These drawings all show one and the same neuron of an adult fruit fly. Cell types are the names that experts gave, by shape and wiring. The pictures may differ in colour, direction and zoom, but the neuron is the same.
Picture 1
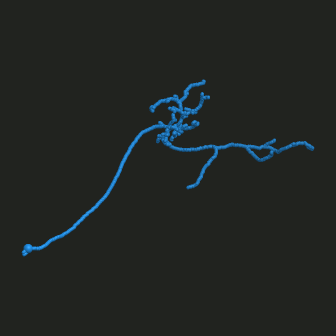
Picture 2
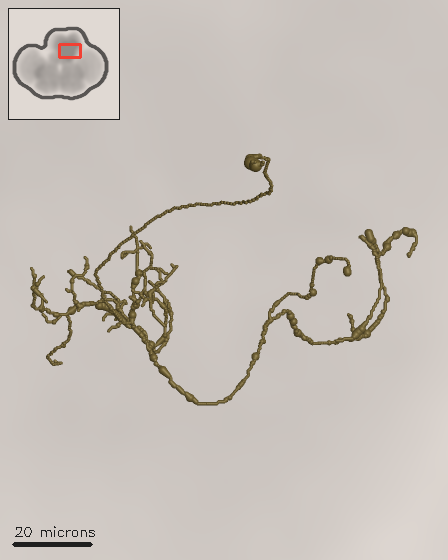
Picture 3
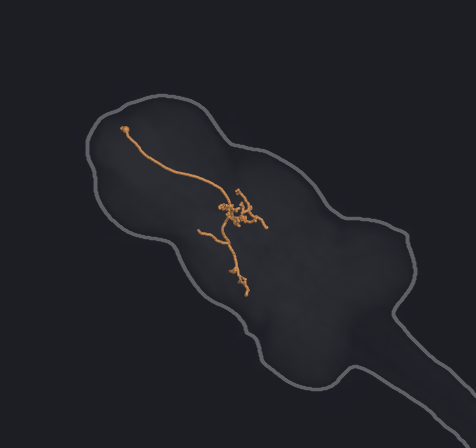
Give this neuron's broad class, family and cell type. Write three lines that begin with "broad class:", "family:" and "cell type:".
broad class: nerve-cord intrinsic neuron
family: hemilineage 06A
cell type: IN06A124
